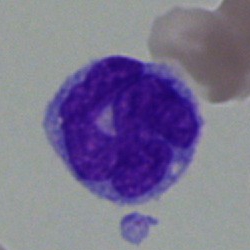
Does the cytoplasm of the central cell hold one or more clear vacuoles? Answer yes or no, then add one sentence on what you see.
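Yes. A small clear vacuole sits in the cytoplasm at the lower right.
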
